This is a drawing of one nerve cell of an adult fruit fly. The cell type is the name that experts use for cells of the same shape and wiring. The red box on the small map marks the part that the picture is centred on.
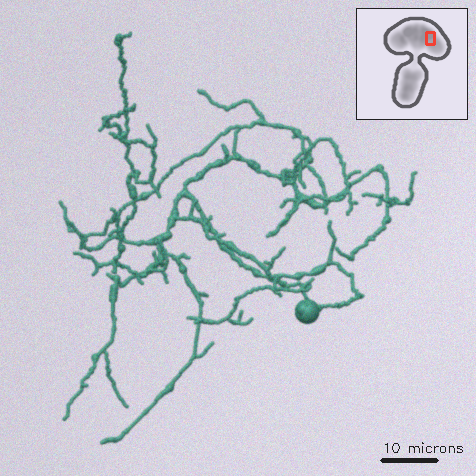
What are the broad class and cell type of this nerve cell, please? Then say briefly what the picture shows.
It is a central-brain intrinsic neuron. It is of cell type CB1638. It is in the brain and does not reach the nerve cord. By the scale bar it is about 75 microns tall in this view. The picture shows dozens of branch ends.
